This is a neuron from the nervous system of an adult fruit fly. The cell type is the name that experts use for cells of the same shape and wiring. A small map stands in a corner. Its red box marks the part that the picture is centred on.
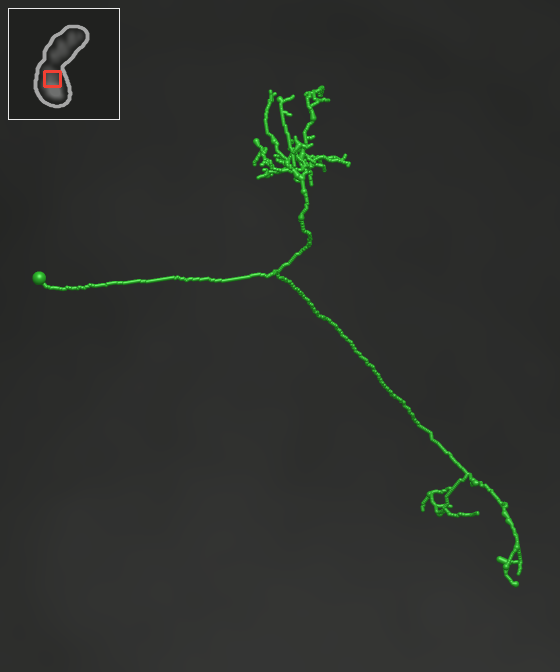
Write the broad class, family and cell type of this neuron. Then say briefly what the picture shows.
It is a visual projection neuron. Its family is hemilineage VPNv2. Its cell type is LC16. Its cell body lies on the left of the picture. In this view it is about as wide as it is tall.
